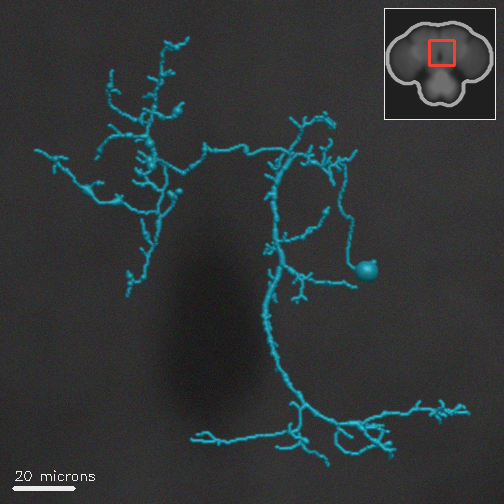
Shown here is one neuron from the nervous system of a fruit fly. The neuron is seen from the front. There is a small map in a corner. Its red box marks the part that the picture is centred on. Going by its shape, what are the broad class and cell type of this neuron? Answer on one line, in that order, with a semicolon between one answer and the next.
central-brain intrinsic neuron; IB096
